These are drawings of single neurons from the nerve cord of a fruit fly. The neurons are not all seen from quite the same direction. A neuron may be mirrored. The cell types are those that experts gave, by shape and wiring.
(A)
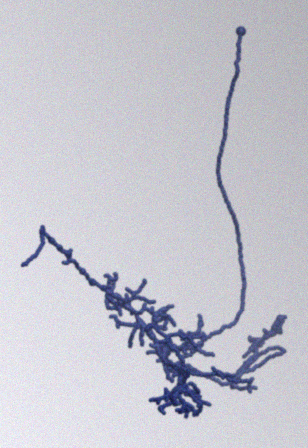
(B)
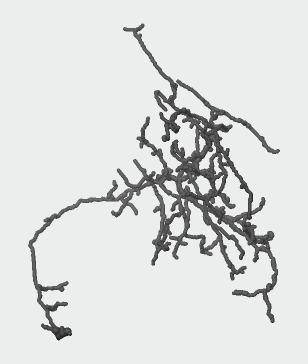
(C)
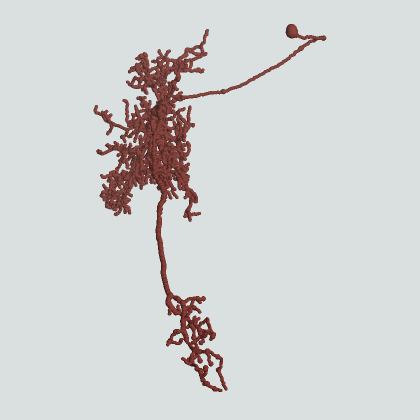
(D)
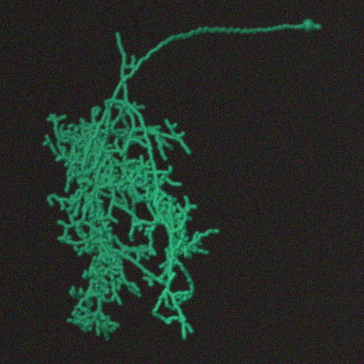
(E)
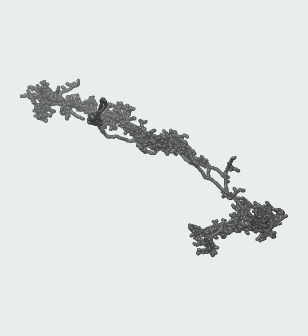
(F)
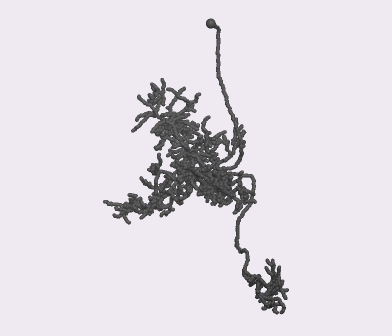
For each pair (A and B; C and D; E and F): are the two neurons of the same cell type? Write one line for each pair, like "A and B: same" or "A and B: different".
A and B: different
C and D: same
E and F: different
